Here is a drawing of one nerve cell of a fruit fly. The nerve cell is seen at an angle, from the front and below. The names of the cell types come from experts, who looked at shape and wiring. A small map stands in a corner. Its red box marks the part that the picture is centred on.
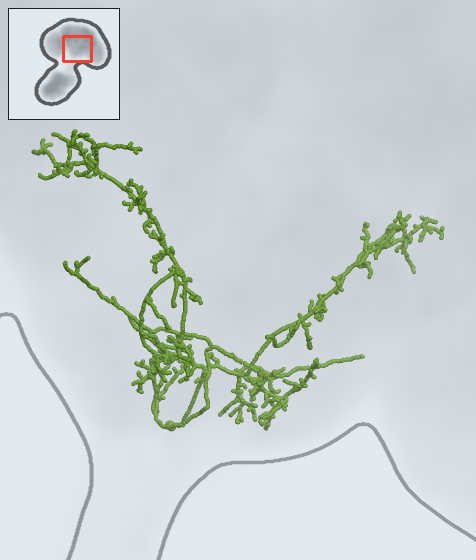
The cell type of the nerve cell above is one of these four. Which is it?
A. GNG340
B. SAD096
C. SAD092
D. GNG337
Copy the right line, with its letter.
A. GNG340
